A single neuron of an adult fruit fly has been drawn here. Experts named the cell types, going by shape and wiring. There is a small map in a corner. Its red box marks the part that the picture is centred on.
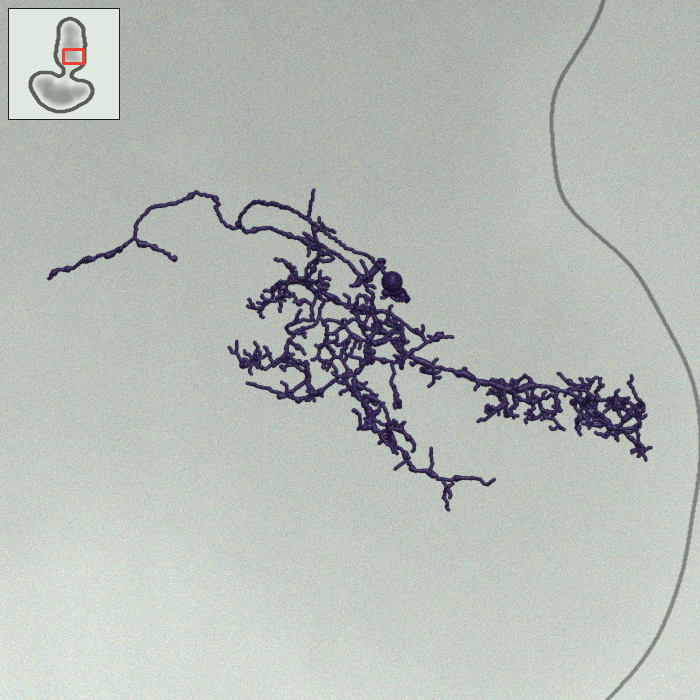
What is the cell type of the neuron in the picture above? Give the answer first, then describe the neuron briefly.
The cell type is IN23B024. This is a nerve-cord intrinsic neuron. It is in the nerve cord and does not reach the brain. The cell body can be seen in the middle of the picture. More than a hundred branch ends can be seen.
